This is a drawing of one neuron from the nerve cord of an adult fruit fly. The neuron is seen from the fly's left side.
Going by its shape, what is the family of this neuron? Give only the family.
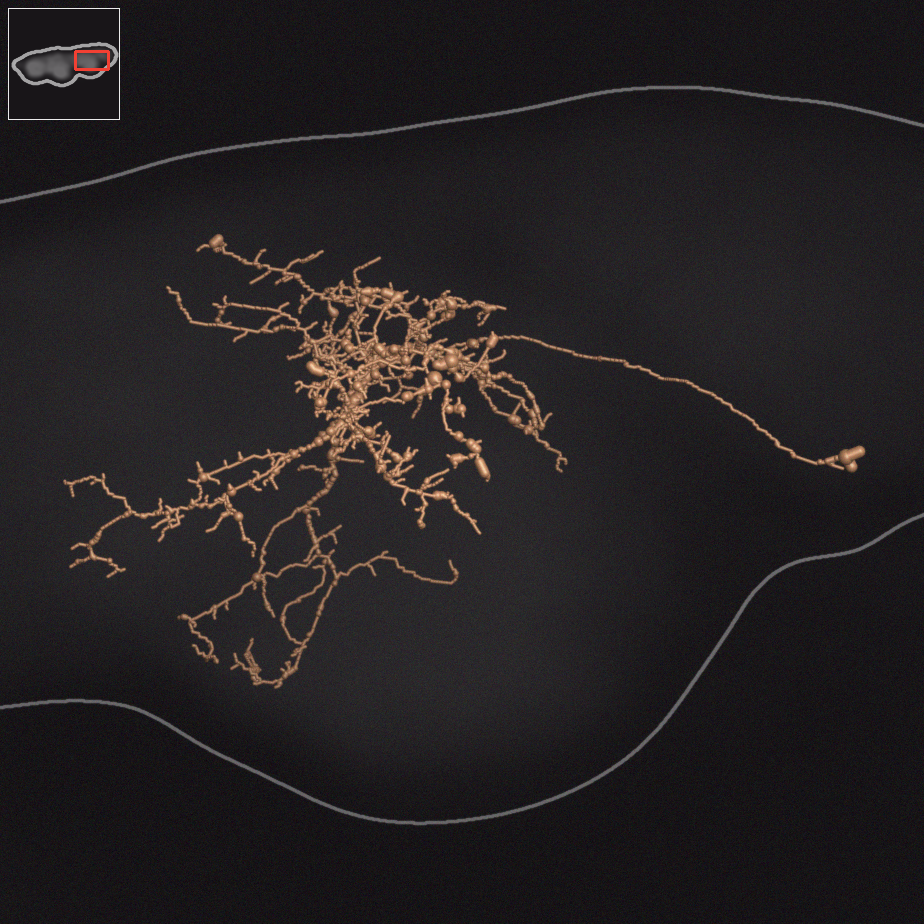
hemilineage 03A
